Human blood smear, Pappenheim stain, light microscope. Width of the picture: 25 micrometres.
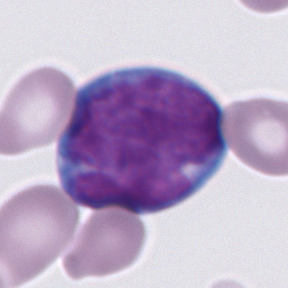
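Myeloblast with a smooth, roughly oval outline and deep blue cytoplasm in which no granules are seen. A small pale spot lies in the lower right part of the nucleus.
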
